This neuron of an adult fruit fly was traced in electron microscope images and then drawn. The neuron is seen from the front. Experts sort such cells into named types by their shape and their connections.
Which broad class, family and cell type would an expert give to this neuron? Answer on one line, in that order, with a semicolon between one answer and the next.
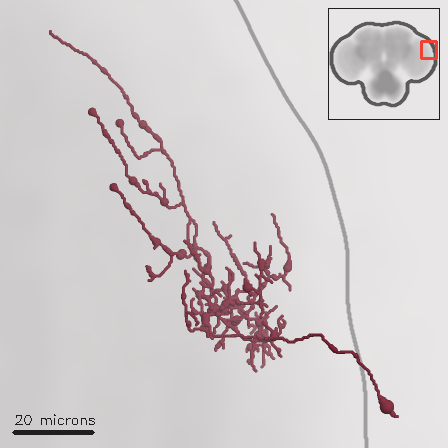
optic-lobe intrinsic neuron; Cm; Cm8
